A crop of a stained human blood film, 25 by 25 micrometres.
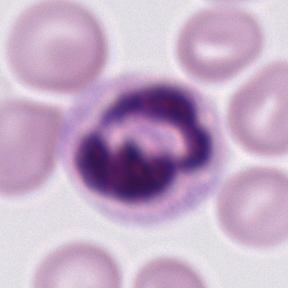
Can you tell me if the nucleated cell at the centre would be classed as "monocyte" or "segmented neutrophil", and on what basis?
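It's a segmented neutrophil. What settles it is the cytoplasm, which is pale pinkish-lilac.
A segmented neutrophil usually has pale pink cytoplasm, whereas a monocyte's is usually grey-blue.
Beyond that, the nucleus curves around a pale central area of cytoplasm, its chromatin is dark purple and coarsely clumped, and the cytoplasm holds only fine, faint granules.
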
